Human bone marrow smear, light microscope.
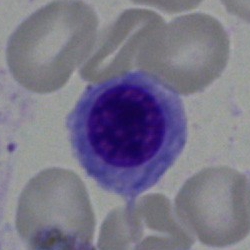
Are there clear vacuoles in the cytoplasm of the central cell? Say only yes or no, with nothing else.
No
